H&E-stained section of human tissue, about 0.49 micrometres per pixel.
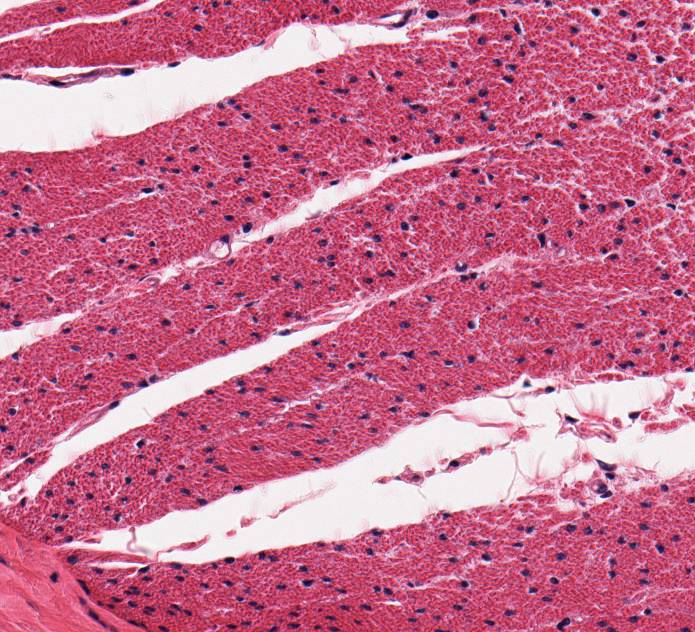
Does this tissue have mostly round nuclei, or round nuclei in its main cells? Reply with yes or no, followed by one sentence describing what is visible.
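Yes. The nuclei are small, round and dark purple, scattered singly through the bundles.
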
